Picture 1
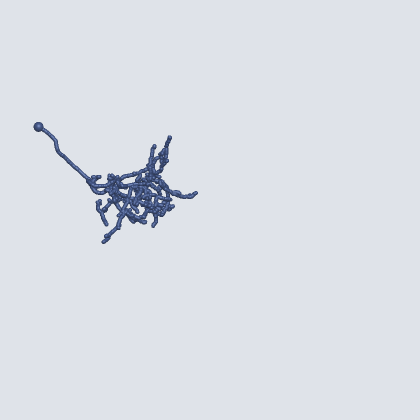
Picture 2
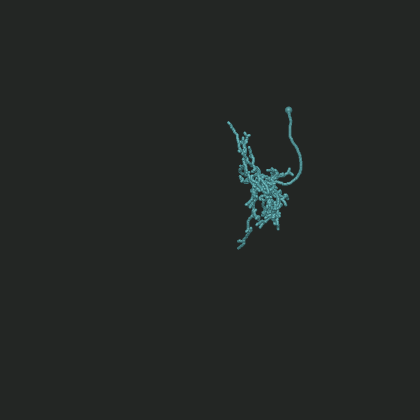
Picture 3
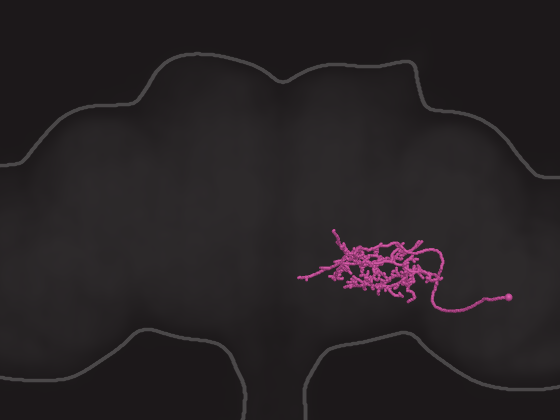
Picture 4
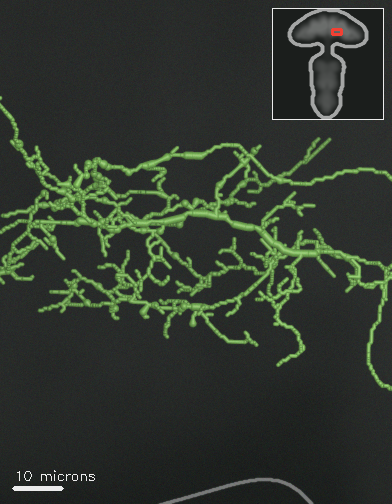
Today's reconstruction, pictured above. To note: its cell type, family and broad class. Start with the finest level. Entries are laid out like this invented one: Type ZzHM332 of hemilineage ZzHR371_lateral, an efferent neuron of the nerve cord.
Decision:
Type CL128_a of hemilineage VLPp&l1_anterior, a central-brain intrinsic neuron.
